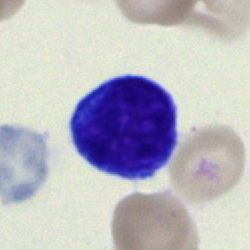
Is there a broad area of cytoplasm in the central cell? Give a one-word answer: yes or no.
No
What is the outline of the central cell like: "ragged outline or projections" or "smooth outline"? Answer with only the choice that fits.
Smooth outline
